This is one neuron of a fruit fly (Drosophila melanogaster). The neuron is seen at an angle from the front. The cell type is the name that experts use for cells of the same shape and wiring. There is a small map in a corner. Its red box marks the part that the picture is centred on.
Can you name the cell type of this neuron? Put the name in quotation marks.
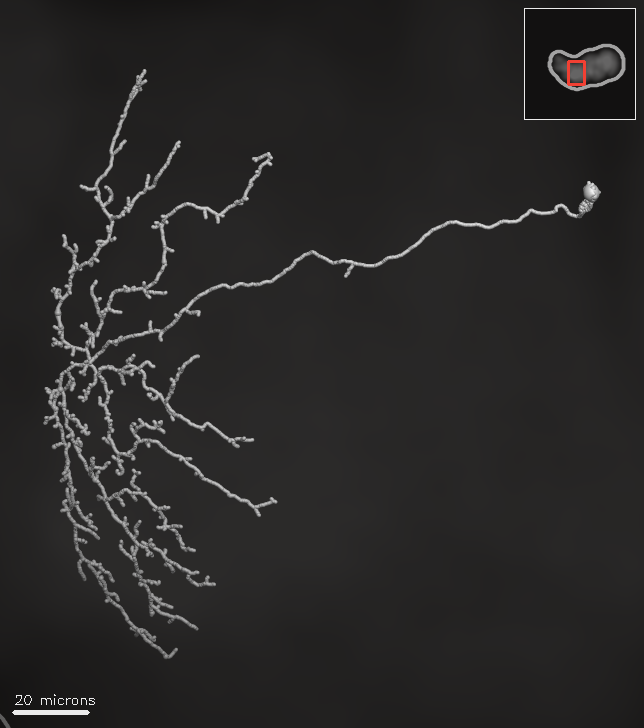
"Cm12"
